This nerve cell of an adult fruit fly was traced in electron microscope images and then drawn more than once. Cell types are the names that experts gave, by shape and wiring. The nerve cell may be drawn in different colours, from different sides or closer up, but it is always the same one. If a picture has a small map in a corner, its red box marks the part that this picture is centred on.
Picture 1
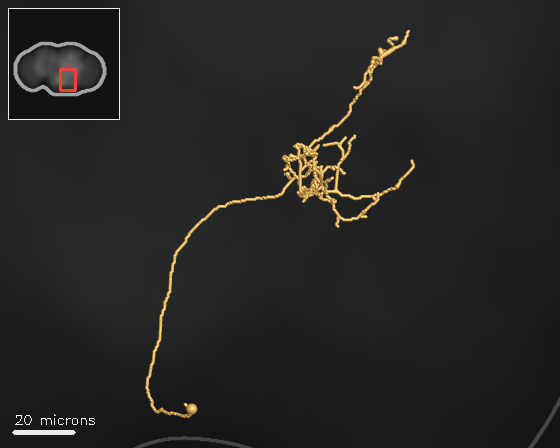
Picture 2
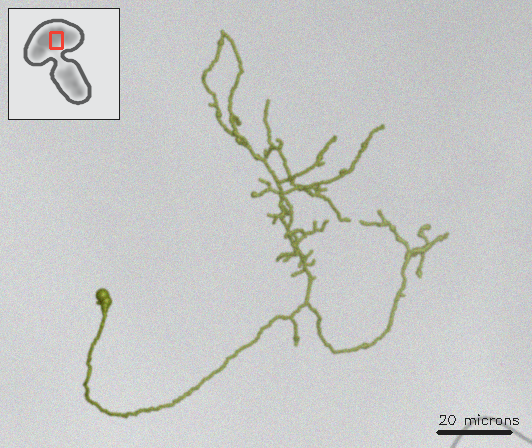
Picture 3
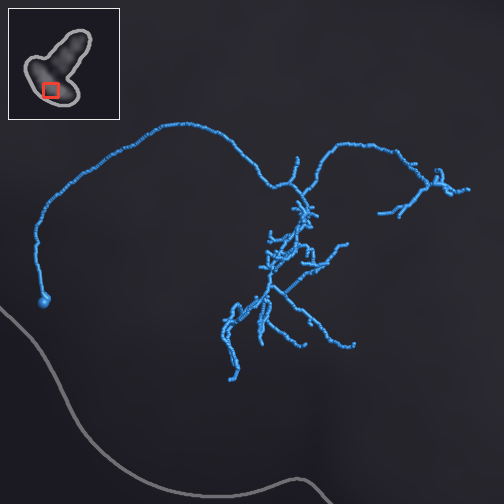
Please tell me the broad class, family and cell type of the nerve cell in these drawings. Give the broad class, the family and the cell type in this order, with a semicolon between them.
central-brain intrinsic neuron; hemilineage MX3; CB3743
